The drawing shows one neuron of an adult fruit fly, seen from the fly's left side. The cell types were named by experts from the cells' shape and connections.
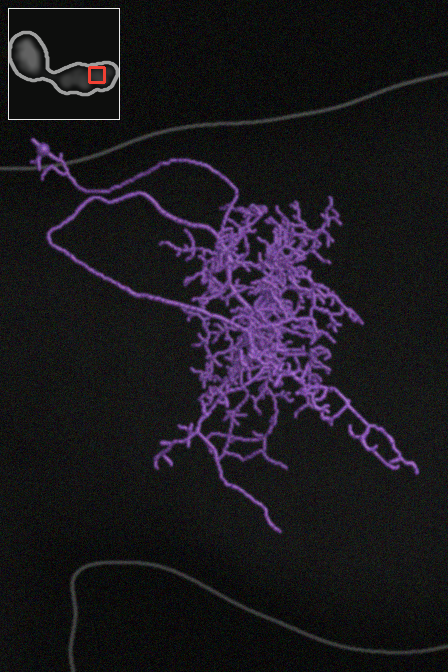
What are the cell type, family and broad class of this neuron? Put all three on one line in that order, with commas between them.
IN19A040, hemilineage 19A, nerve-cord intrinsic neuron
